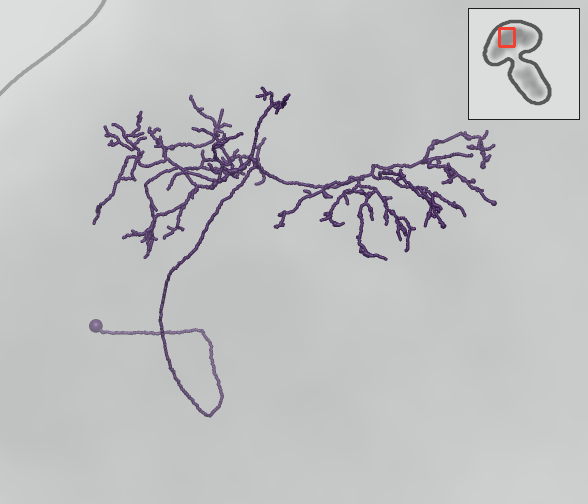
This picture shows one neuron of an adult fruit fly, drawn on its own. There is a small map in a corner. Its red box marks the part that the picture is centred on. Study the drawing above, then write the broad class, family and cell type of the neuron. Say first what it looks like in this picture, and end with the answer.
It lies in the brain. The picture shows dozens of branch ends. It is a central-brain intrinsic neuron. The family is hemilineage LALv1_dorsal. It is of cell type FB2K.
